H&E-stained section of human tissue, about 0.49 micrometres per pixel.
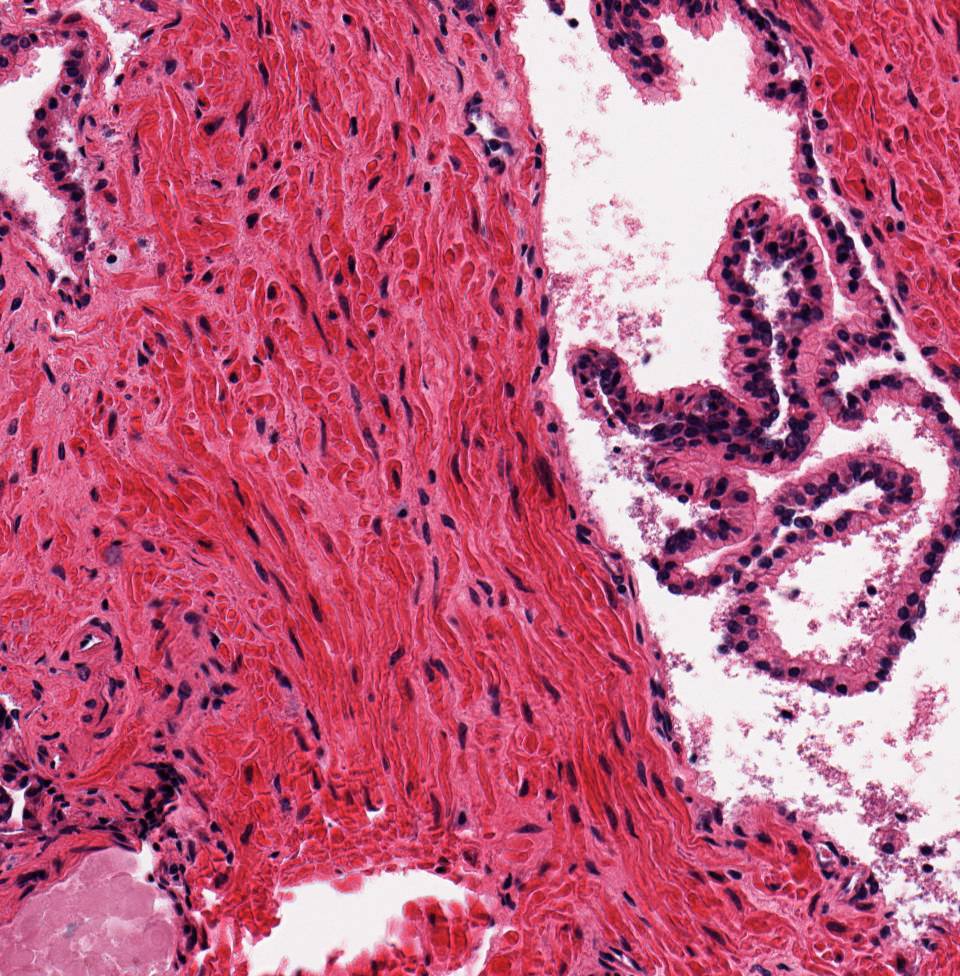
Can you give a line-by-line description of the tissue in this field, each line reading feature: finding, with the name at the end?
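Stroma: dense and red, filling left and centre
Gland: open space on the right, lining folded into the lumen
Lining nuclei: dark purple, rounded, crowded along the epithelium
Stromal cells: eosinophilic, spindle-shaped, elongated nuclei, running mostly from top toward lower right in the centre
Name: prostate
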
